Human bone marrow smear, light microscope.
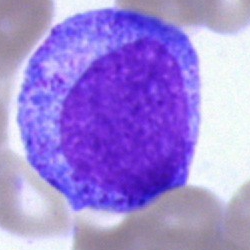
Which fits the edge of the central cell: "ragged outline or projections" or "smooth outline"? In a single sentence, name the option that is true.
The cell has an even edge, with no ragged parts or projections.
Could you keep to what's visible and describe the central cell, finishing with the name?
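First, the chromatin: finely granular, with no coarse dark clumps. Next, the cytoplasm, which is stained blue and forms a moderate rim that is widest on the left side of the cell. Last, the granules: fine and reddish-purple, scattered through the cytoplasm. The cell in the middle is a promyelocyte.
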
